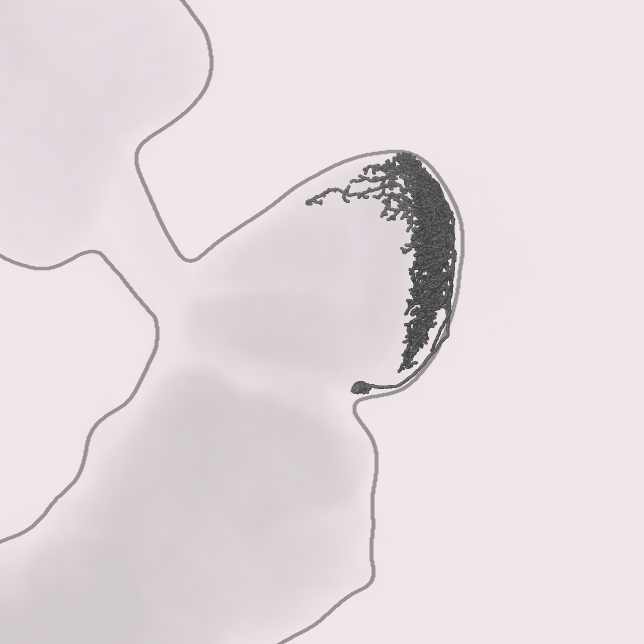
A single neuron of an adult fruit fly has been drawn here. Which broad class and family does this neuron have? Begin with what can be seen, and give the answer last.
In this view it is taller than it is wide. Its broad class is optic-lobe intrinsic neuron. Its family is Dm.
